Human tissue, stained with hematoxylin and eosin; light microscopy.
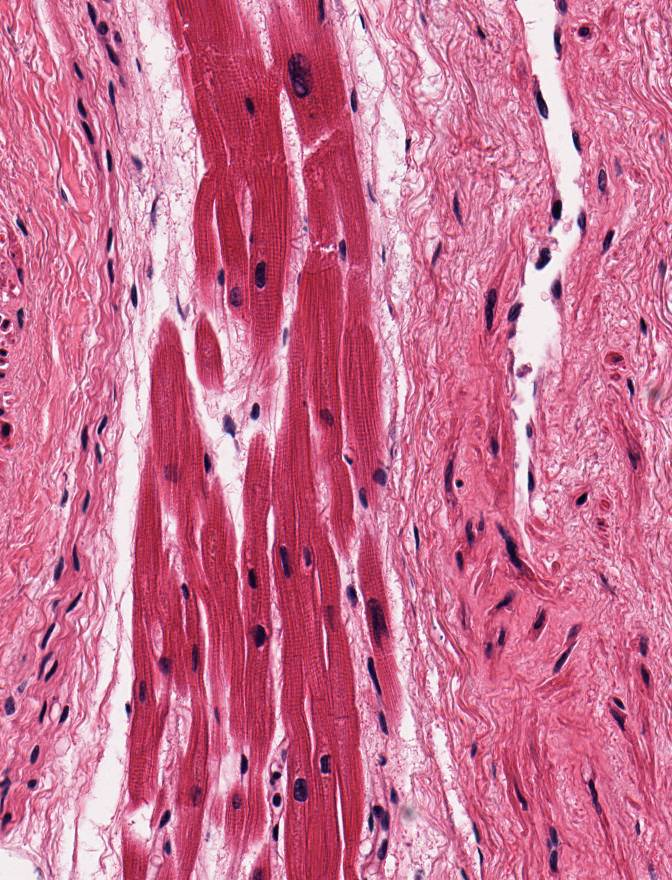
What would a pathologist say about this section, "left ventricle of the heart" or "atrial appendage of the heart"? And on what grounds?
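Atrial appendage of the heart.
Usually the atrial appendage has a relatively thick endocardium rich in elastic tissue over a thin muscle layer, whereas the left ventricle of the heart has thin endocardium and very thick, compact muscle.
Here muscle forms only a central vertical band, flanked by pink connective tissue.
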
